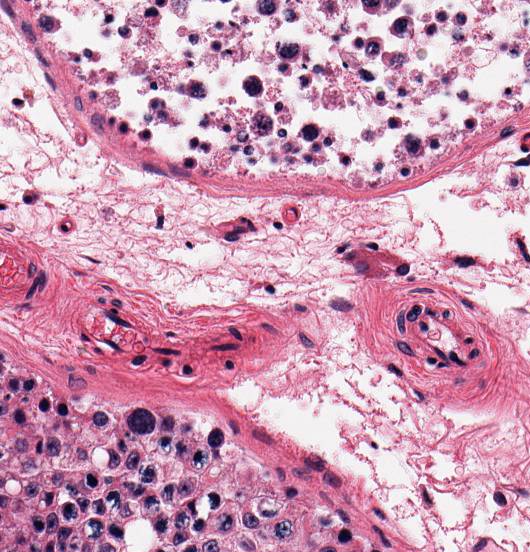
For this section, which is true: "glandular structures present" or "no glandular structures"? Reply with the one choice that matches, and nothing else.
Glandular structures present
